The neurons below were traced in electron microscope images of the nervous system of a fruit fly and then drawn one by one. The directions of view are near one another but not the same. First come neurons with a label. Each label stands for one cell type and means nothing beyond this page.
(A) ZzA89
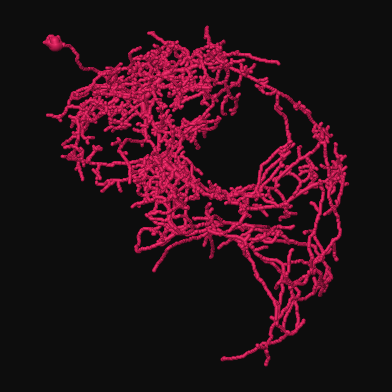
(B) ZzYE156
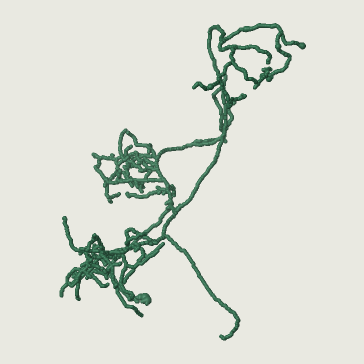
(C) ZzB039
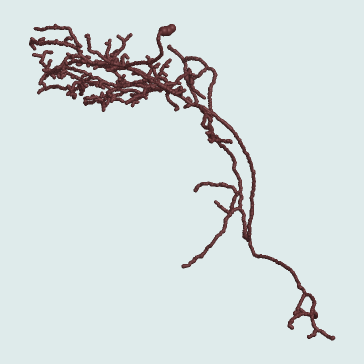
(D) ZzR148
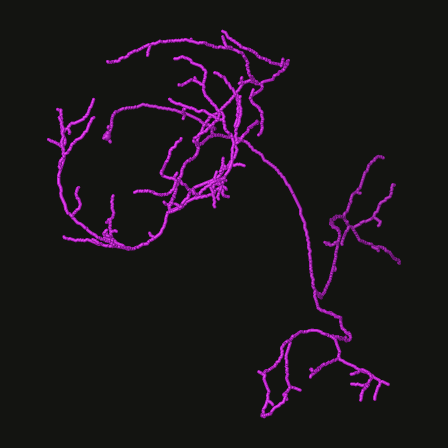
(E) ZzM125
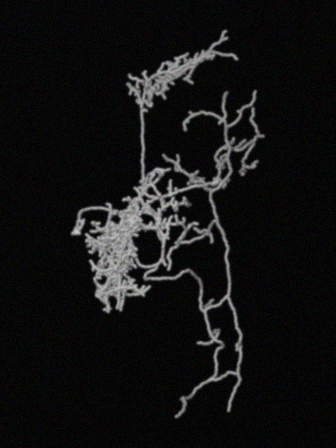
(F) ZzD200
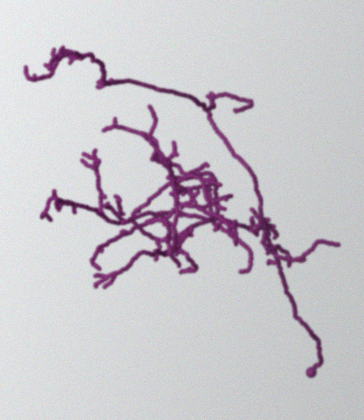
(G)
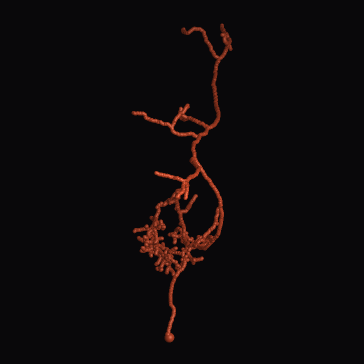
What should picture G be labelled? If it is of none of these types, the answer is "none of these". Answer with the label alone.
ZzB039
